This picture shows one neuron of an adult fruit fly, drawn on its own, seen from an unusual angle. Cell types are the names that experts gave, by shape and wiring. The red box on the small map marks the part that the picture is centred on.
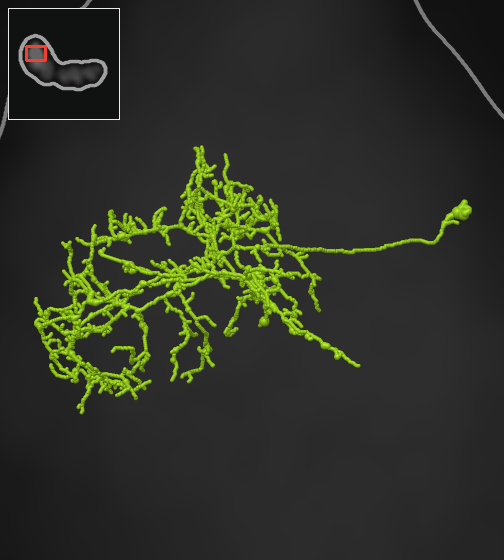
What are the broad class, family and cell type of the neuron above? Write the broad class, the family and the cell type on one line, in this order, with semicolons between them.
central-brain intrinsic neuron; hemilineage DL1_ventral; PVLP131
